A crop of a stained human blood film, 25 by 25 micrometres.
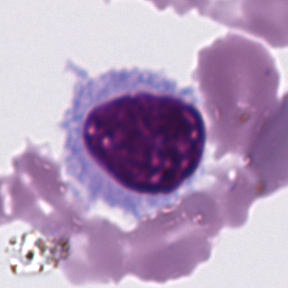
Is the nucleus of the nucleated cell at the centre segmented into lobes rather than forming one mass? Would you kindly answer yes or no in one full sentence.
No, one compact round, oval or kidney-shaped mass makes up the nucleus of this cell.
